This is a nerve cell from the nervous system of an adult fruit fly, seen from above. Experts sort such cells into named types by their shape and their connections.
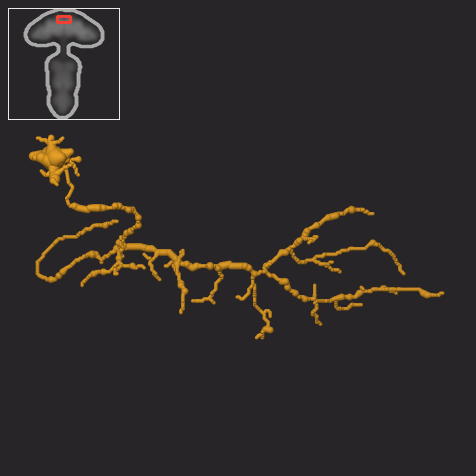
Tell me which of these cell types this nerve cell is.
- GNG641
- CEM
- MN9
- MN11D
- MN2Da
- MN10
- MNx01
MN10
